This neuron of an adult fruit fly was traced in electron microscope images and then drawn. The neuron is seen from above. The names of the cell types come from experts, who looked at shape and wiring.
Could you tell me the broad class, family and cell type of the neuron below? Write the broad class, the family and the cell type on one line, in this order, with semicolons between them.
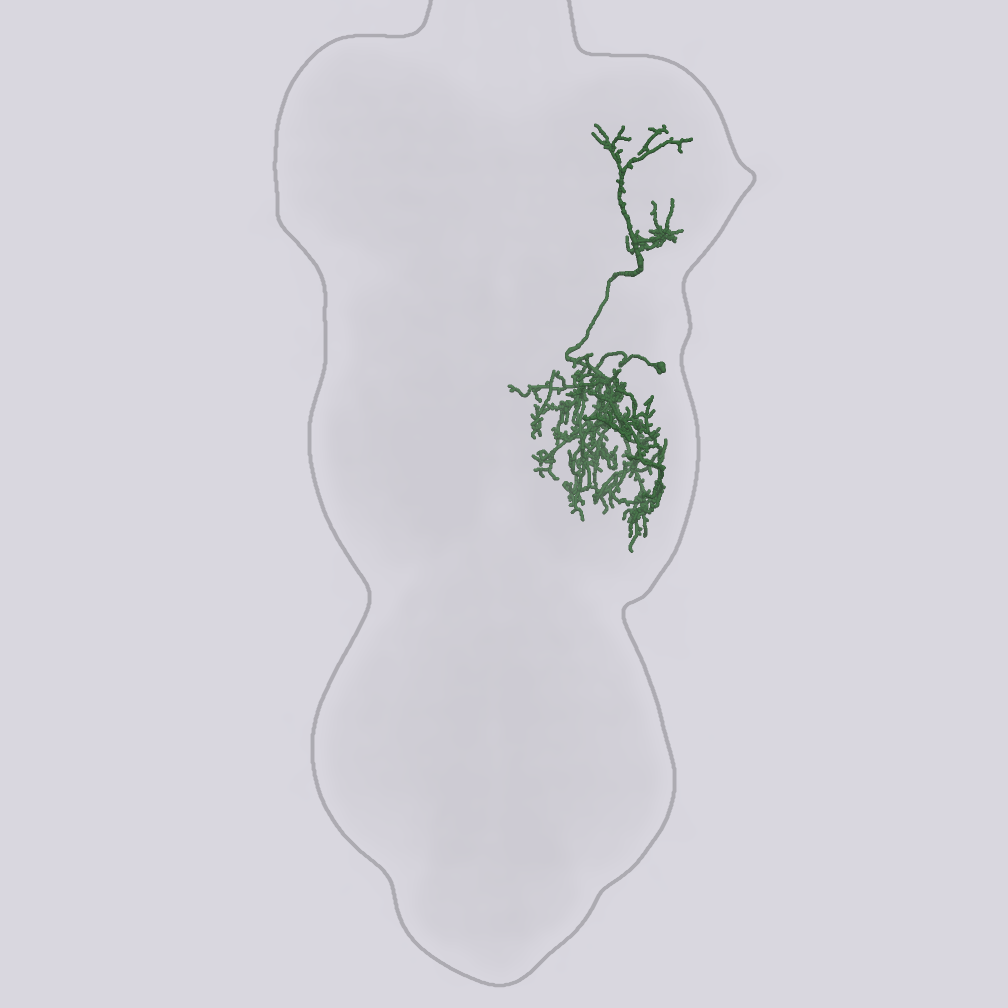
nerve-cord intrinsic neuron; hemilineage 09A; IN09A004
